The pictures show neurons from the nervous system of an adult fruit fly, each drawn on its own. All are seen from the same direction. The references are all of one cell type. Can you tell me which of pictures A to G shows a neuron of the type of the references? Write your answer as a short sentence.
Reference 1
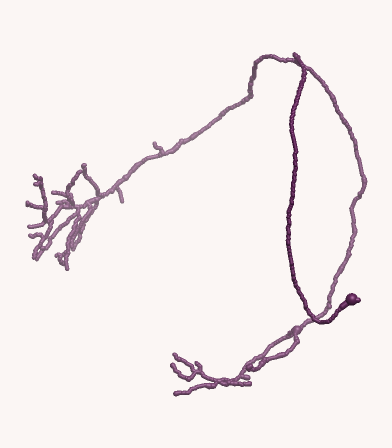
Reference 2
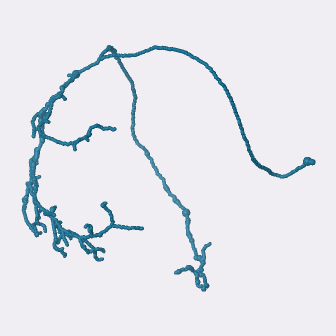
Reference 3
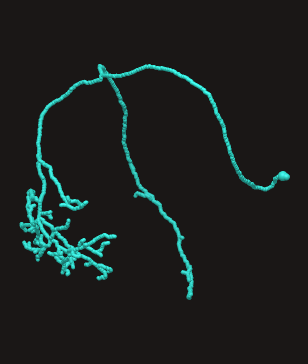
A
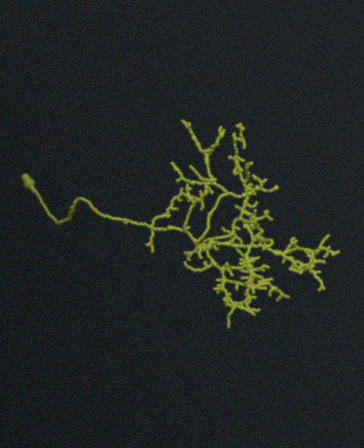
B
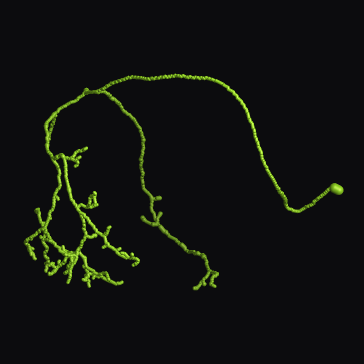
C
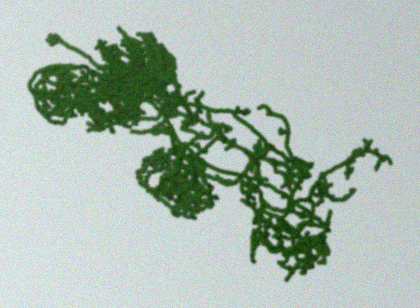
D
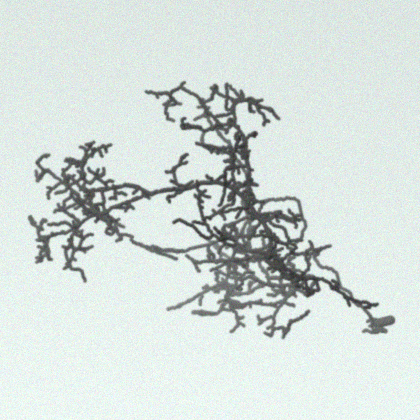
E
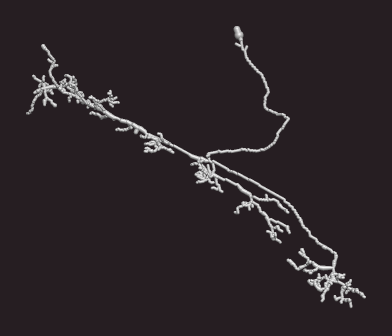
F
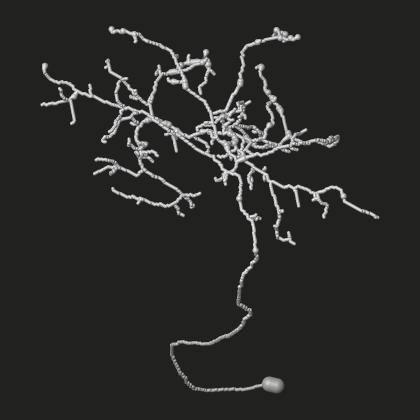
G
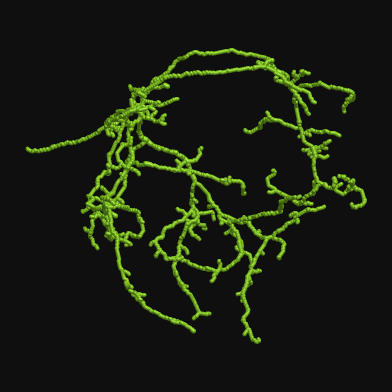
Picture B shows a neuron of the same cell type.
